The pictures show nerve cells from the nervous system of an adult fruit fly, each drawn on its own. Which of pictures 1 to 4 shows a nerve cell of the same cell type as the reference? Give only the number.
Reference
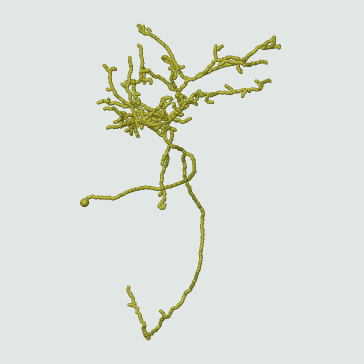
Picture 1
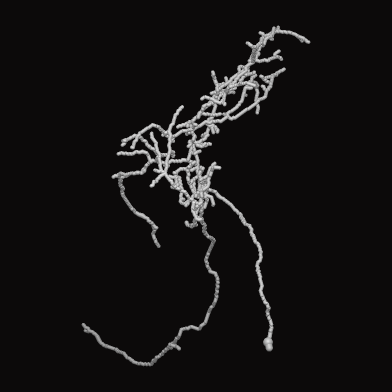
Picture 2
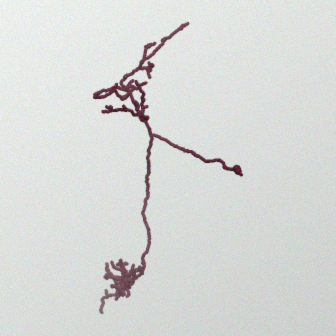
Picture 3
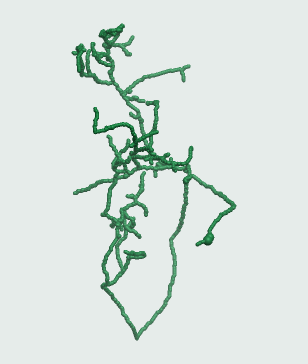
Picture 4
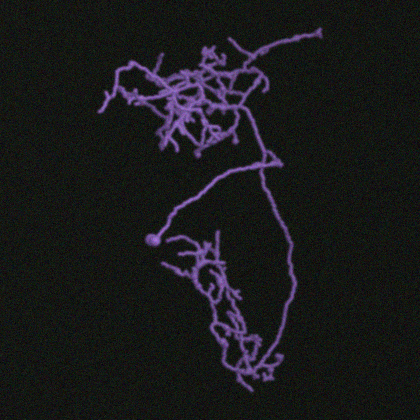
1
